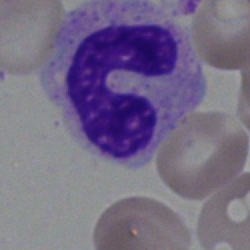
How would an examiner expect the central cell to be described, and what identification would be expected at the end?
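Nucleus bent into a C, opening to the right. Chromatin dark purple and condensed, with small paler spots. No nucleoli in the nucleus. No vacuoles in the cytoplasm. Band neutrophil.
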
